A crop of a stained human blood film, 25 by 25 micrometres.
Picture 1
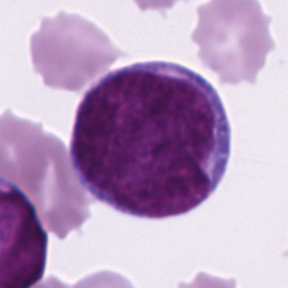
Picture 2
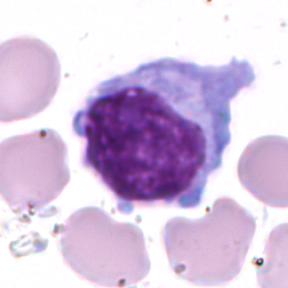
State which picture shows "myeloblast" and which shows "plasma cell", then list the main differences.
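Picture 1 shows a myeloblast; picture 2 shows a plasma cell. In picture 1 the cell is about 14 micrometres across, and its round nucleus fills about 80% of the cell's area.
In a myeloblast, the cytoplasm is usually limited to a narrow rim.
In picture 2, by contrast, the cytoplasm forms a wide area beside the nucleus rather than a thin rim.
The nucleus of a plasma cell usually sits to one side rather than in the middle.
The nuclei also differ in shape: round in picture 1, and in picture 2 a single rounded-oval mass without lobes, about 11 by 9 micrometres.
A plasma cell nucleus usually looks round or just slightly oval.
The chromatin of the plasma cell is dark purple and coarsely clumped.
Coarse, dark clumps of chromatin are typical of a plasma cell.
The myeloblast has a smooth outline with no surface projections, and its cytoplasm contains no vacuoles. Neither cell shows granules in its cytoplasm: none are seen in picture 1, and no distinct granules in picture 2. Near the myeloblast the red cells have scalloped, crenated edges, whereas the red cells around the plasma cell lie without overlapping it.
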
